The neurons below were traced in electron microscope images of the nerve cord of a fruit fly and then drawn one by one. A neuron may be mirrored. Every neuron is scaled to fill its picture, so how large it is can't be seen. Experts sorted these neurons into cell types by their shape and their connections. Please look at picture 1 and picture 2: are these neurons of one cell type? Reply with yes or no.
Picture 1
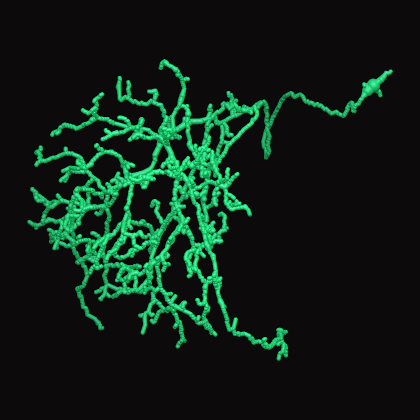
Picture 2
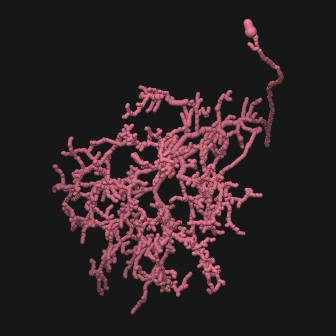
yes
